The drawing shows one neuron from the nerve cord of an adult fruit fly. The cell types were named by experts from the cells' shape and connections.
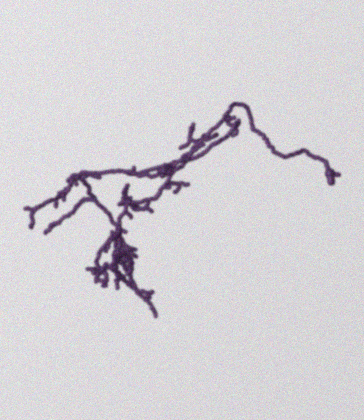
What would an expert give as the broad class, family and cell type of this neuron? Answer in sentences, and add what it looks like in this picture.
Its broad class is nerve-cord intrinsic neuron. Its family is hemilineage 20A.22A. Its cell type is IN20A.22A092. The picture shows dozens of branch ends. In this view it is wider than it is tall.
